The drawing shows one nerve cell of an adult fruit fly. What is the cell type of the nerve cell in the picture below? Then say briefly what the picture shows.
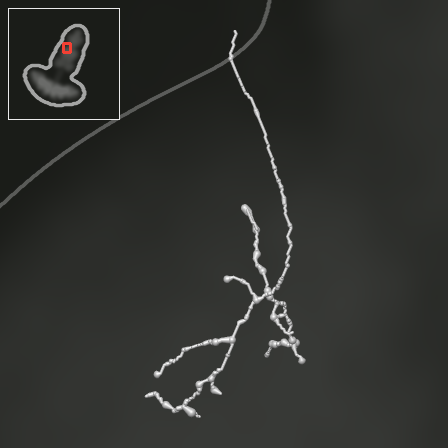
It is of cell type SNta21. It is a sensory neuron entering the nerve cord. The drawing shows no cell body. It has a dozen or fewer branch ends.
